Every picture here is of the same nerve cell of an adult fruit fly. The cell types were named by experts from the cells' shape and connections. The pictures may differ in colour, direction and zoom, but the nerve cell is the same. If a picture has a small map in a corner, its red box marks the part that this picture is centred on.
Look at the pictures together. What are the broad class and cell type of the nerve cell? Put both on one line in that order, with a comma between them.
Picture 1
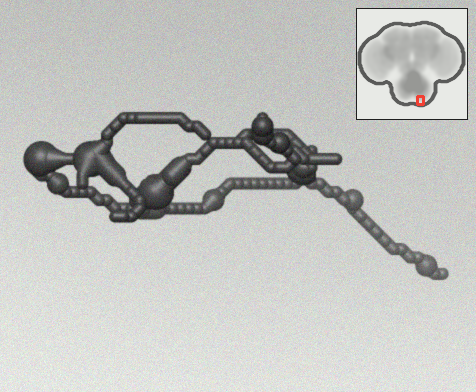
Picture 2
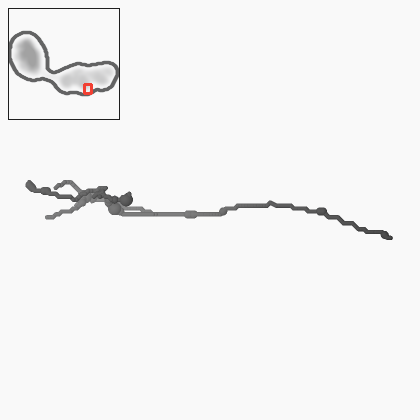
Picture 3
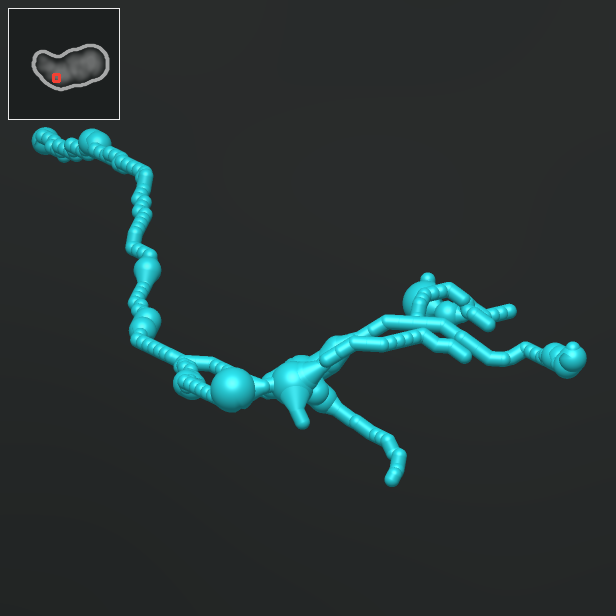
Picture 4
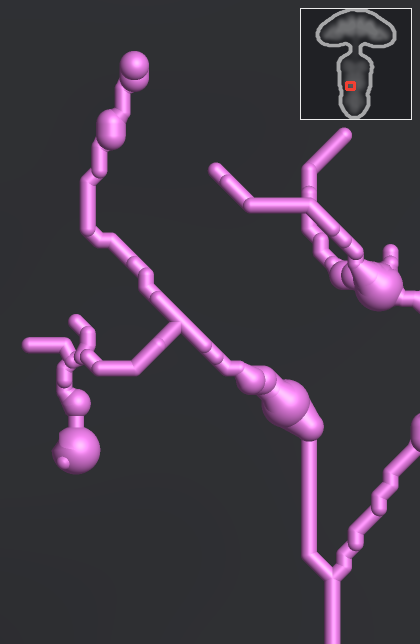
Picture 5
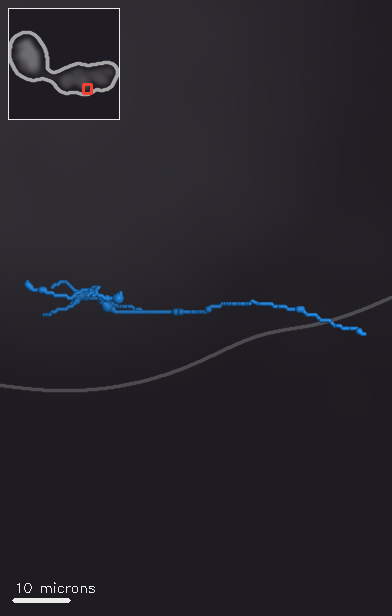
sensory neuron entering the nerve cord, SNxx33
